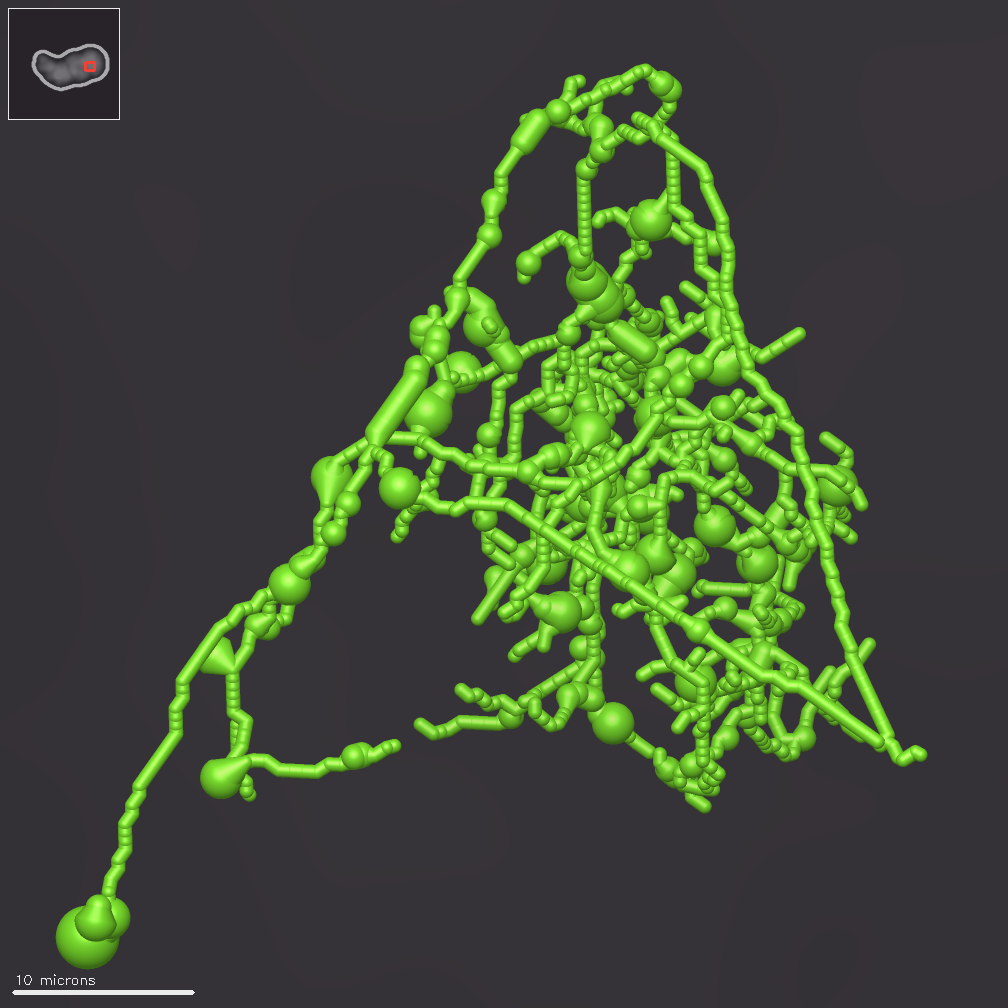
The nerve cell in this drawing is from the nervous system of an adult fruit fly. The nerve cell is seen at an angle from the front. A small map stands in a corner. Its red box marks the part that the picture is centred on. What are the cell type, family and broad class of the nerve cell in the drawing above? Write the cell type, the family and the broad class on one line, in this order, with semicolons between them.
Li23; Li; optic-lobe intrinsic neuron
